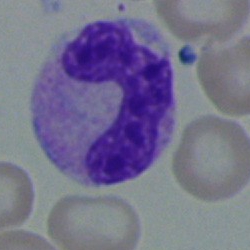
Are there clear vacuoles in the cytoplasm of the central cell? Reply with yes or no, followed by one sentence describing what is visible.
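No. No vacuoles are seen in the cytoplasm.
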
